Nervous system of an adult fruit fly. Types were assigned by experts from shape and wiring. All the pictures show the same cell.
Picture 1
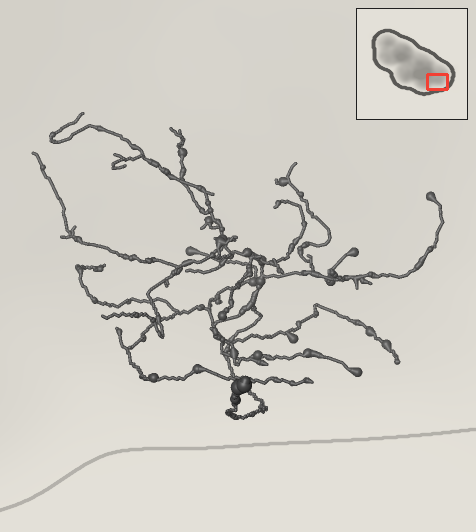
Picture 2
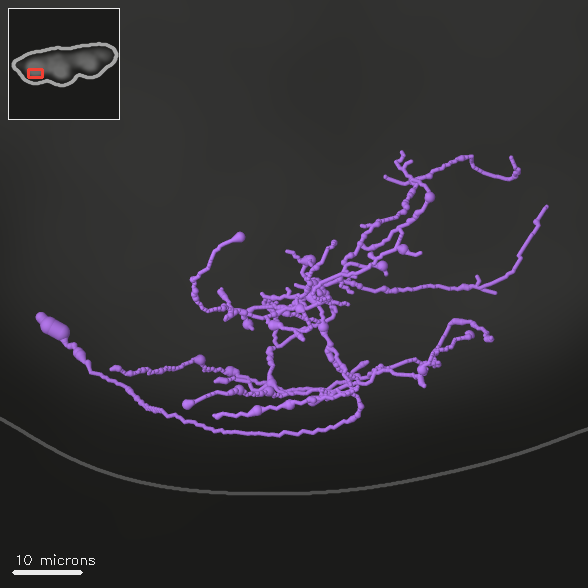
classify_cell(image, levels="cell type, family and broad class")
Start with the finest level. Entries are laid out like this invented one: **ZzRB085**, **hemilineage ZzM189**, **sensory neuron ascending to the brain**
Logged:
**IN01B085**, **hemilineage 01B**, **nerve-cord intrinsic neuron**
